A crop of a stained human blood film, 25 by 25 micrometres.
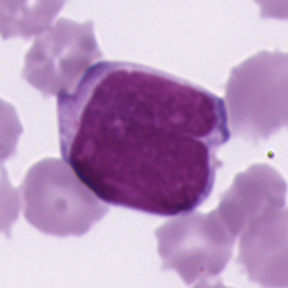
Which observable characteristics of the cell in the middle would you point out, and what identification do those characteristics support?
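Let me see: the outline is angular, with fairly straight edges and blunt corners. A deep cleft enters the nucleus from the right. The cytoplasmic rim is widest along the upper left, and I find no vacuoles. So, a myeloblast.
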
